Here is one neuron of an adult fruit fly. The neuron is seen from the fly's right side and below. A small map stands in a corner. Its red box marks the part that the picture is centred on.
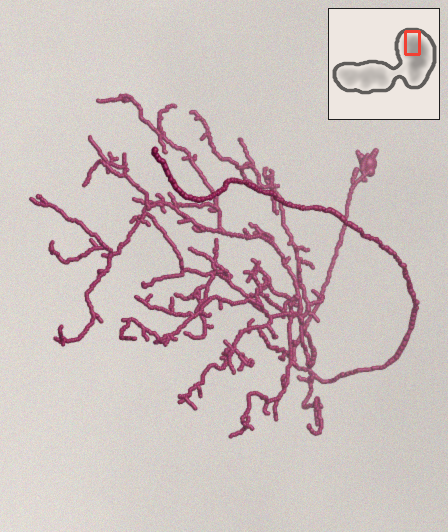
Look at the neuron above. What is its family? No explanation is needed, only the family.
Lat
